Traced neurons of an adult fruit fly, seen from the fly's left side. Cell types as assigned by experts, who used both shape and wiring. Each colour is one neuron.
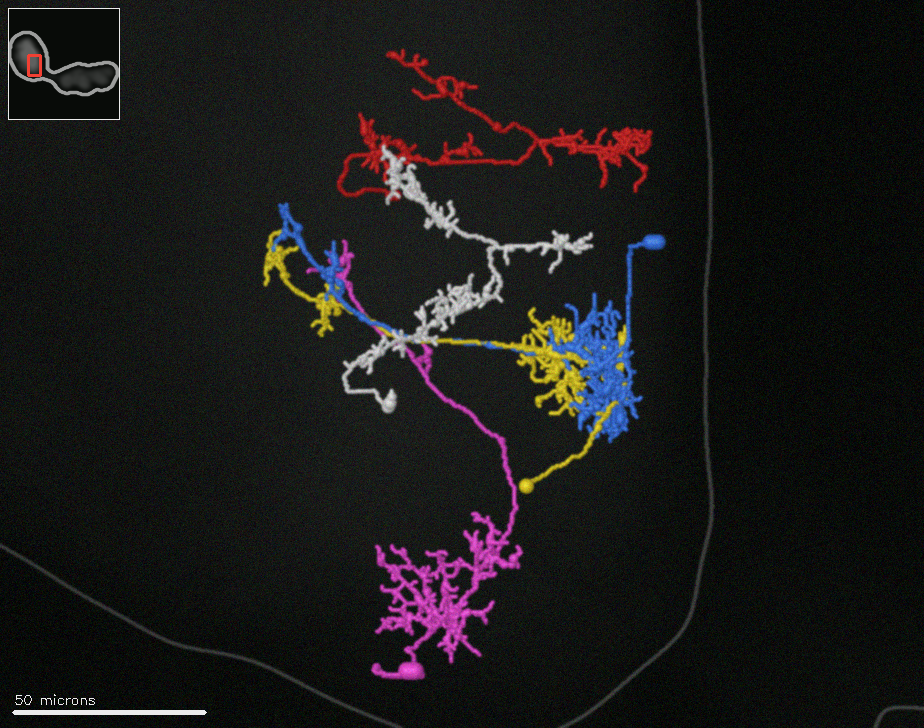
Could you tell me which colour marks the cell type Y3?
blue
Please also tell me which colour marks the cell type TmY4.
red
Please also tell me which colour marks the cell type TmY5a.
white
